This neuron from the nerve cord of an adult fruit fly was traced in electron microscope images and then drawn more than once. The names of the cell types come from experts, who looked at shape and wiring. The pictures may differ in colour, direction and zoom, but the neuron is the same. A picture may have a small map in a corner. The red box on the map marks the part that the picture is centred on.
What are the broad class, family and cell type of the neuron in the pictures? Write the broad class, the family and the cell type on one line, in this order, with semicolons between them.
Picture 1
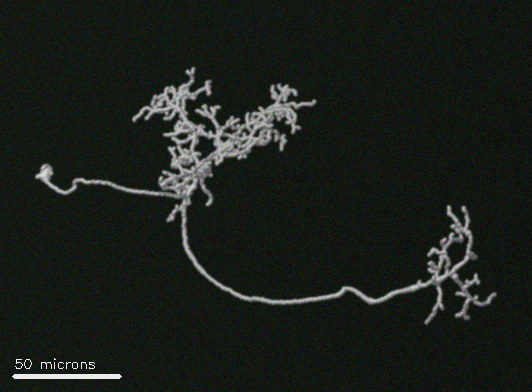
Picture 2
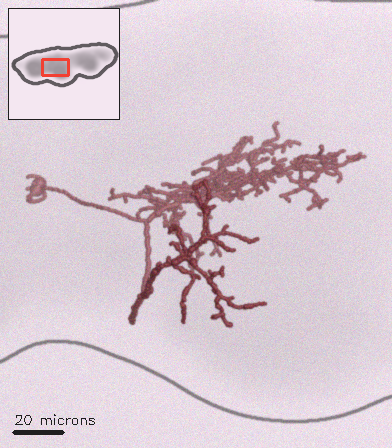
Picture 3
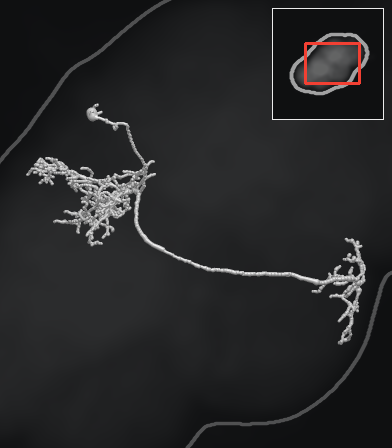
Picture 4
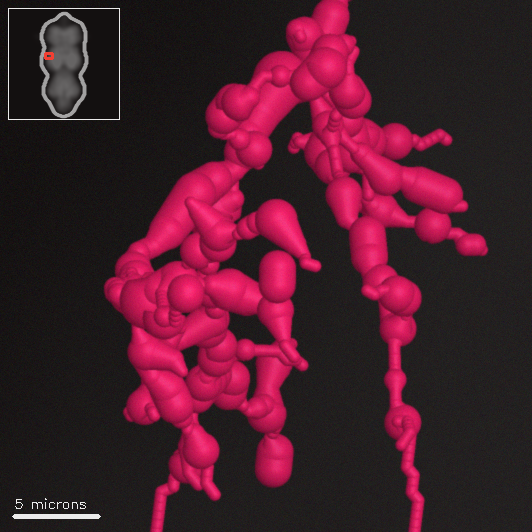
nerve-cord intrinsic neuron; hemilineage 01A; IN01A038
